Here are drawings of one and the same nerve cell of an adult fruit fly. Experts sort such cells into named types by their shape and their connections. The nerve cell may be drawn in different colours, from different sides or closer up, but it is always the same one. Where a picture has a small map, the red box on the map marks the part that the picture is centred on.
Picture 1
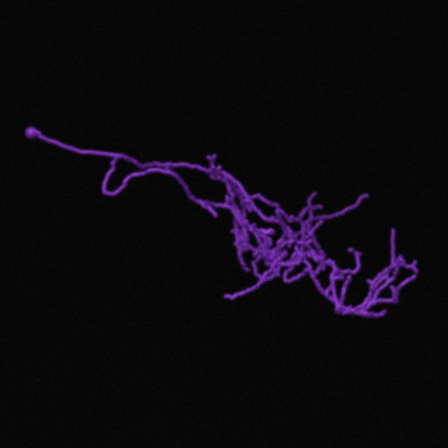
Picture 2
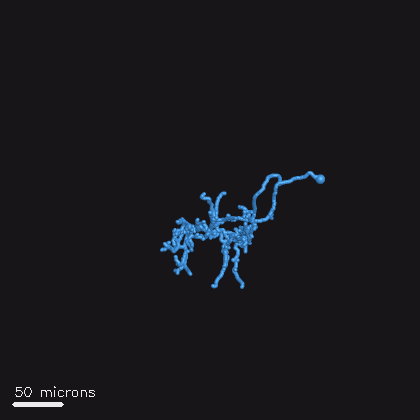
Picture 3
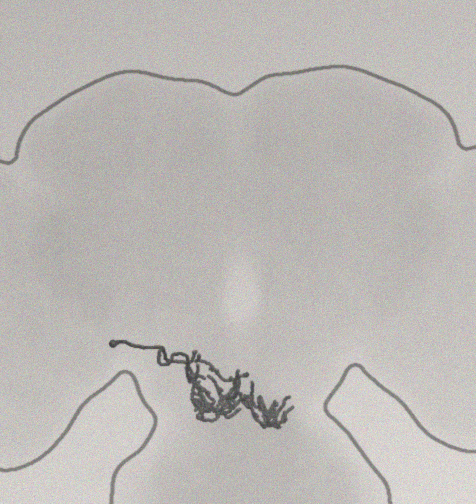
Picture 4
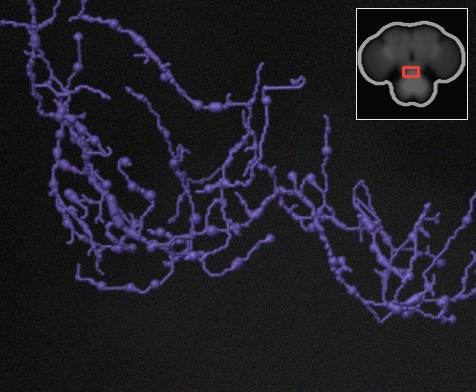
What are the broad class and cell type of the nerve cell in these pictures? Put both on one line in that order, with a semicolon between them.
central-brain intrinsic neuron; GNG361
